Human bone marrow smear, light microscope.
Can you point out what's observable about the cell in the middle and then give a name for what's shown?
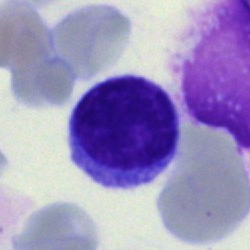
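Looking at the cell in the middle, I see a round shape with a smooth edge. Its nucleus sits toward the top, so the cytoplasm shows mainly as a crescent along the bottom. The chromatin looks dark purple and dense, and I can't make out any distinct granules in the cytoplasm. So this is a lymphocyte.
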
